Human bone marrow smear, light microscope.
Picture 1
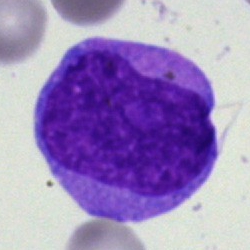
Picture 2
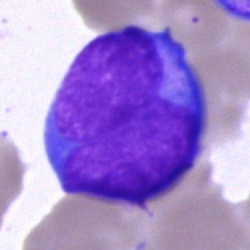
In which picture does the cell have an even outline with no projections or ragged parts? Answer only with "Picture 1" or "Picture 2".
Picture 1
